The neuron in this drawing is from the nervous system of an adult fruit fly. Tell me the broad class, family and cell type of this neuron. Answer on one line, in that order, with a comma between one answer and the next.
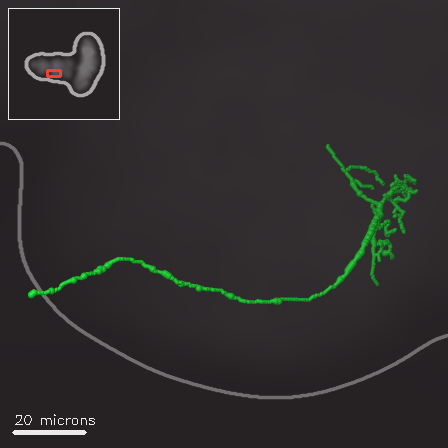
sensory neuron entering the nerve cord, class mechanosensory tactile, SNta20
